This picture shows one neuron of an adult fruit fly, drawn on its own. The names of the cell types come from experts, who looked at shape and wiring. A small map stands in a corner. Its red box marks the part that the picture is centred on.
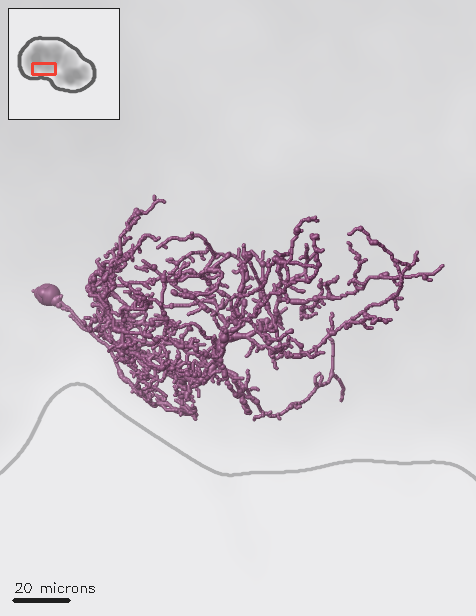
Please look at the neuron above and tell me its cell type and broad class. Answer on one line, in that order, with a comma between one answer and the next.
GNG030, central-brain intrinsic neuron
